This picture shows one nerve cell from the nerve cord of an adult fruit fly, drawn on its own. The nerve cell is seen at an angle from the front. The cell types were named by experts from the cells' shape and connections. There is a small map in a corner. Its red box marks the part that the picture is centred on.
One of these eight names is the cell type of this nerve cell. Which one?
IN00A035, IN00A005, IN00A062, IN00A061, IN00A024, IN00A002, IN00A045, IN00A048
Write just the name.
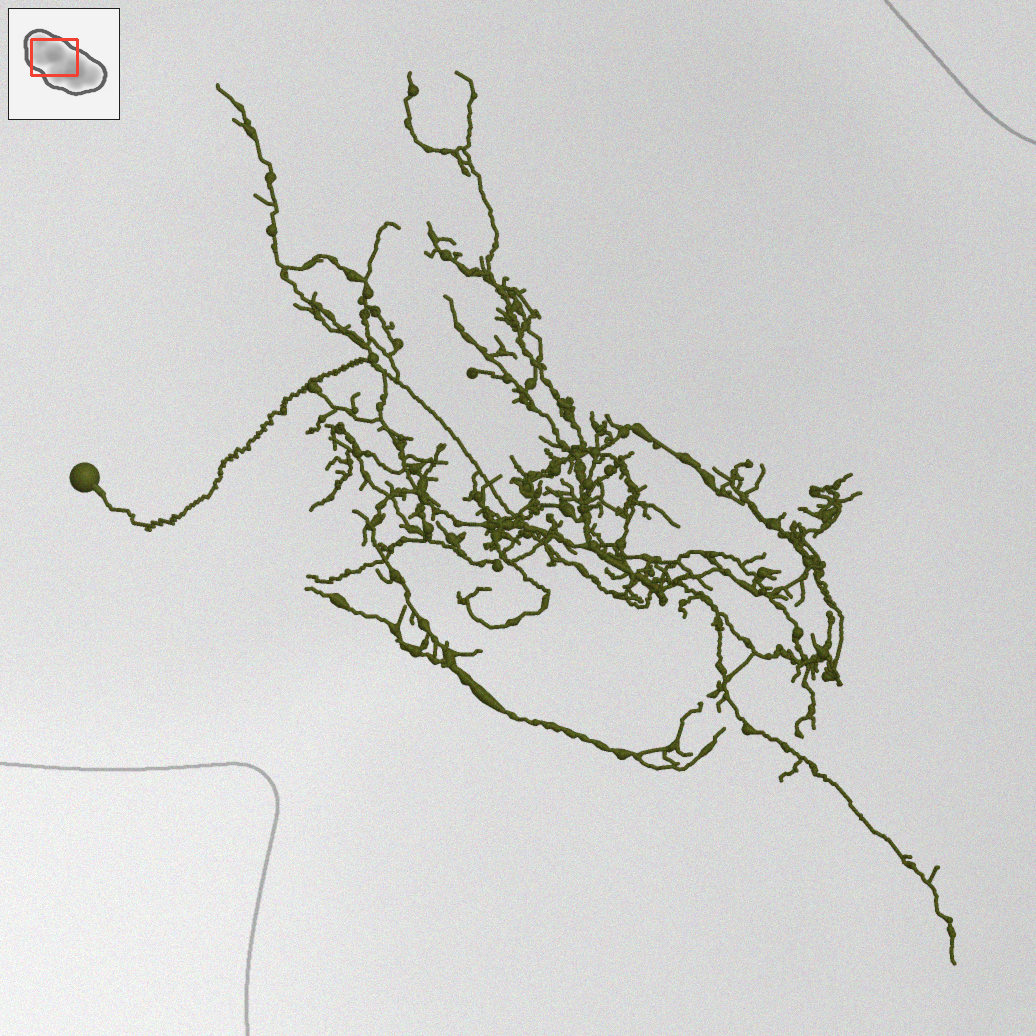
IN00A045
